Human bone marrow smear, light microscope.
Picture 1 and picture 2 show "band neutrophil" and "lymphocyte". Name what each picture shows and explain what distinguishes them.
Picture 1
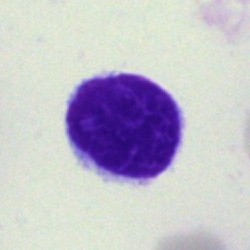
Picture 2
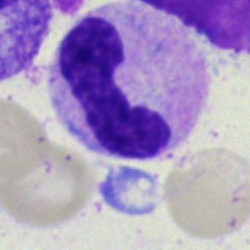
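Picture 2 holds the band neutrophil; picture 1 holds the lymphocyte. The nucleus of the band neutrophil is a single curved band, bent like a thick letter C, with its hollow facing the right side of the cell.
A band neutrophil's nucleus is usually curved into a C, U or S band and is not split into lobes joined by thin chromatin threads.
The band neutrophil also has a round, smooth outline and no vacuoles in its cytoplasm. In the lymphocyte, only a very thin pale rim of cytoplasm shows, mainly at the lower left edge, and no granules are visible.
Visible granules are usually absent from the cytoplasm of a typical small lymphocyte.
No other cell touches the lymphocyte. The two cells share dense chromatin stained dark purple, coarsely clumped in the band neutrophil, and neither nucleus shows a nucleolus.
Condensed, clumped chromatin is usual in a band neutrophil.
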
